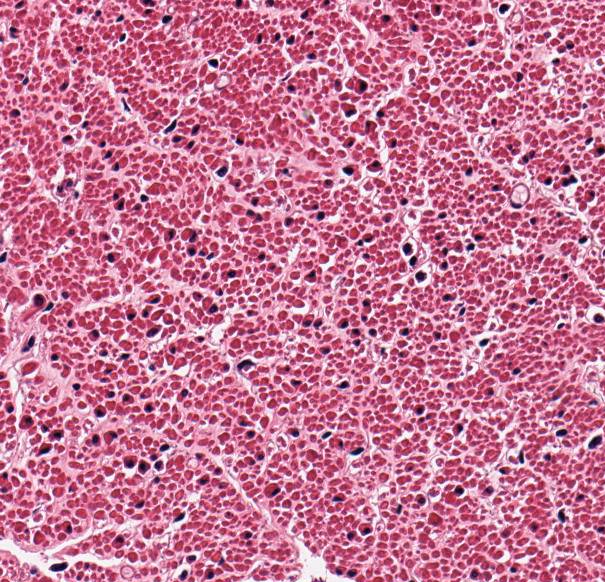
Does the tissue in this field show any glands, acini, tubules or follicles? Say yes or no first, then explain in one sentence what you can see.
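No. No epithelium, glands or fat cells are present anywhere in the field.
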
